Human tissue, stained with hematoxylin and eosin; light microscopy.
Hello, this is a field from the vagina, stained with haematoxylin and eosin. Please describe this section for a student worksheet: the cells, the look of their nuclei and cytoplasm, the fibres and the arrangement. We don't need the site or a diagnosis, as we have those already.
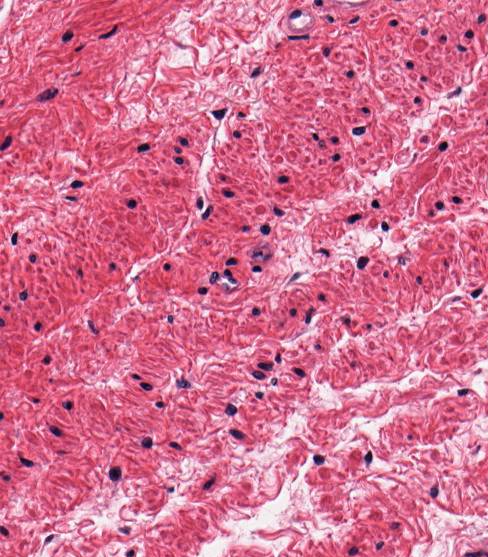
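Bundles of eosinophilic smooth muscle cells fill the entire field, separated by narrow pale septa. Connective tissue between bundles scanty, pale and loose, forming thin clefts, mostly diagonal. No epithelium. No fat cells.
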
